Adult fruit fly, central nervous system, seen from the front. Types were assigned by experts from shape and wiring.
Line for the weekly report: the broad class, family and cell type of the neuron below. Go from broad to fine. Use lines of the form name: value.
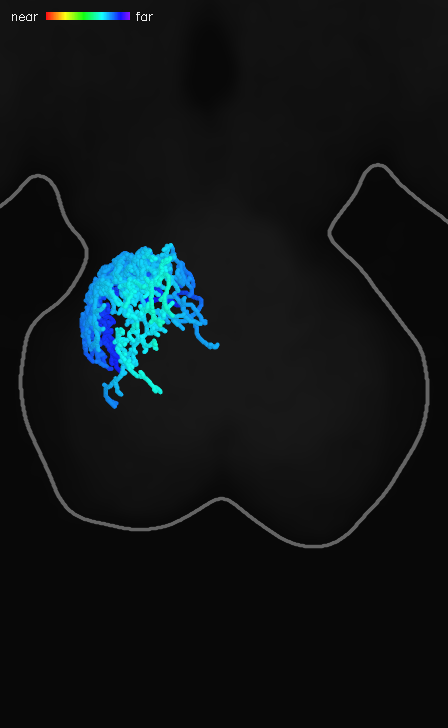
broad class: nerve-cord intrinsic neuron
family: hemilineage 21A
cell type: IN21A013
